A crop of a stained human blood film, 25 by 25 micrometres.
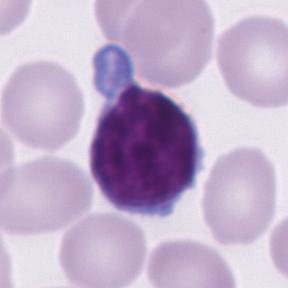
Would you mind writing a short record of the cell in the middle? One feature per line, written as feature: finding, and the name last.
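Outline: roughly round
Nucleus: round, without lobes or a clear indentation
Nuclear size: about 11 by 9 micrometres
Nucleolus: none distinct visible
Cytoplasmic edge: small ragged projections along the right and lower edge
Name: typical lymphocyte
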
